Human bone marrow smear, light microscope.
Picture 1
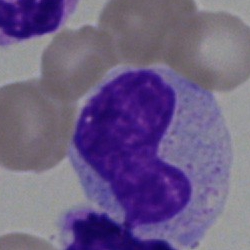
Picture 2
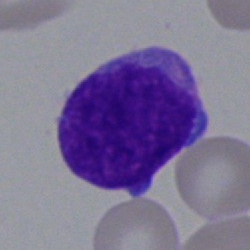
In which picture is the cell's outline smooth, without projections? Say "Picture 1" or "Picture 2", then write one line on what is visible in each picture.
Picture 1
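In picture 1: The cell outline is roughly round and smooth.
In picture 2: A small blunt bleb projects from the bottom edge of the cell.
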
